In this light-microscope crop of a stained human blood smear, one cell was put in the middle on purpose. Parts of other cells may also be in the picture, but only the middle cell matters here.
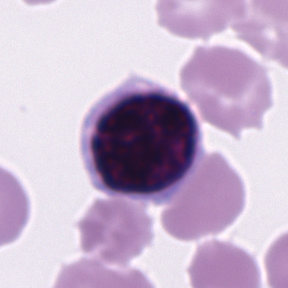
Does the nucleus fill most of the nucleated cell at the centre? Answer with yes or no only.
Yes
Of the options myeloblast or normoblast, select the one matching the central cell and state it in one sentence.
The centered cell in this crop is a normoblast.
